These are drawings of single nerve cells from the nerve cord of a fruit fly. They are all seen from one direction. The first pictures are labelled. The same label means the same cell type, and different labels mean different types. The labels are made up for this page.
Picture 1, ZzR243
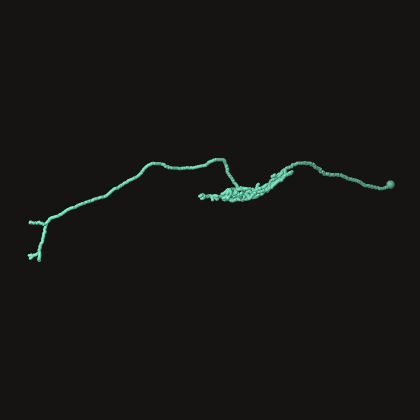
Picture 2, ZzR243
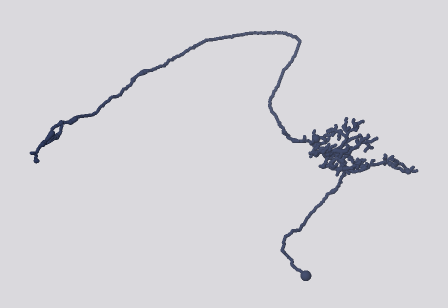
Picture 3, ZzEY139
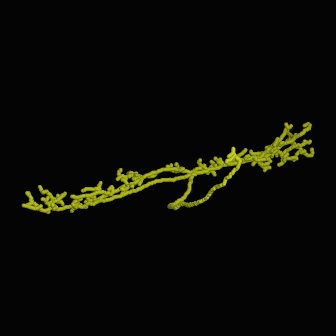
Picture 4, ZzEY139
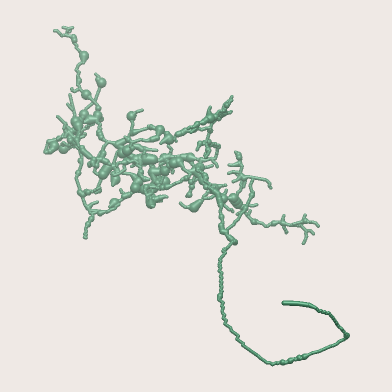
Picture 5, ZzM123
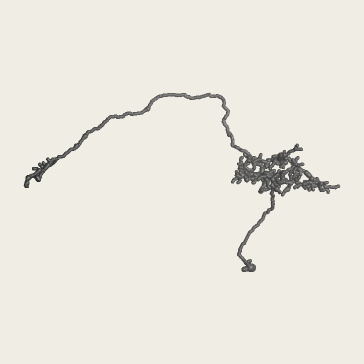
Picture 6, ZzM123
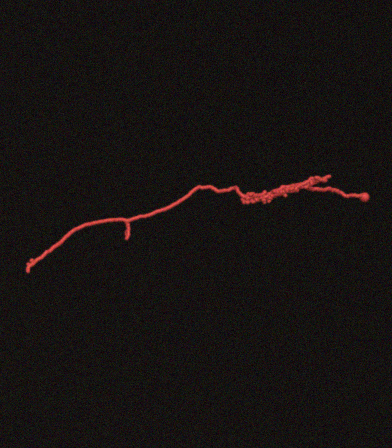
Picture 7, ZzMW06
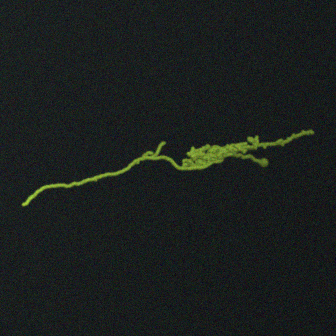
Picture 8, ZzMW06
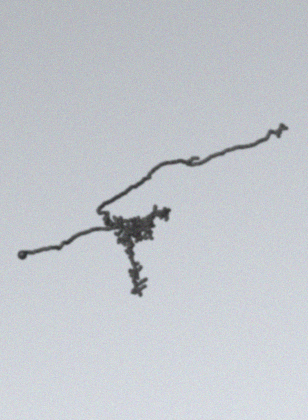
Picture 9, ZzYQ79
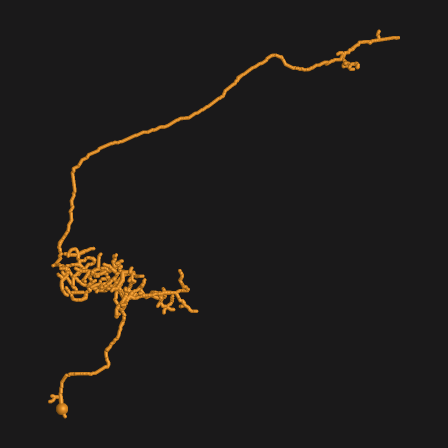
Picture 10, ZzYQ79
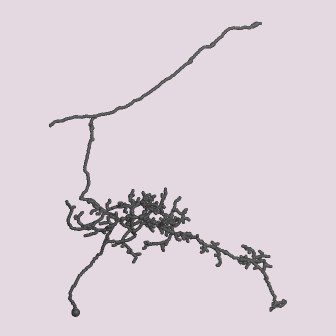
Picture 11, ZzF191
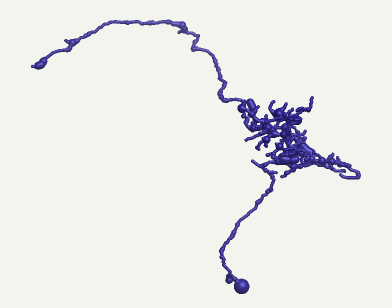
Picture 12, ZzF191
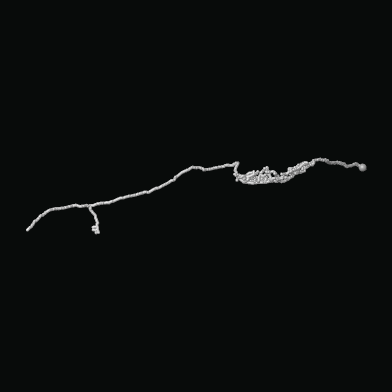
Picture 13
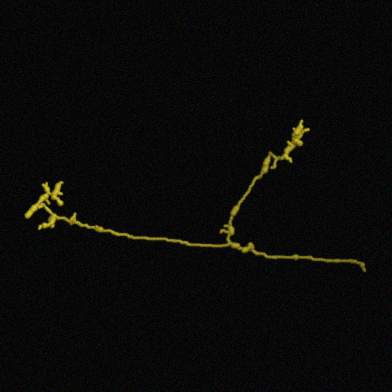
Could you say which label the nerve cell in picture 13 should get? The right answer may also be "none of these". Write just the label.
none of these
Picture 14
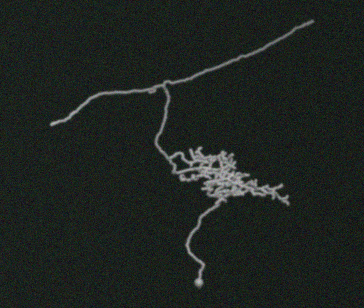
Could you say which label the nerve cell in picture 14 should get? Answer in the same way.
ZzR243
